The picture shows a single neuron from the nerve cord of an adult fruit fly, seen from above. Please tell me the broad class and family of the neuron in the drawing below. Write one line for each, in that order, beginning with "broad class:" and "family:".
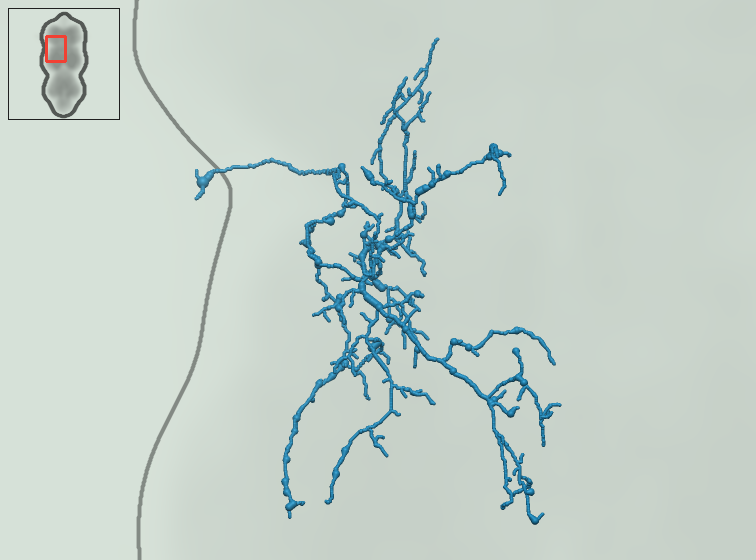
broad class: nerve-cord intrinsic neuron
family: hemilineage 03B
